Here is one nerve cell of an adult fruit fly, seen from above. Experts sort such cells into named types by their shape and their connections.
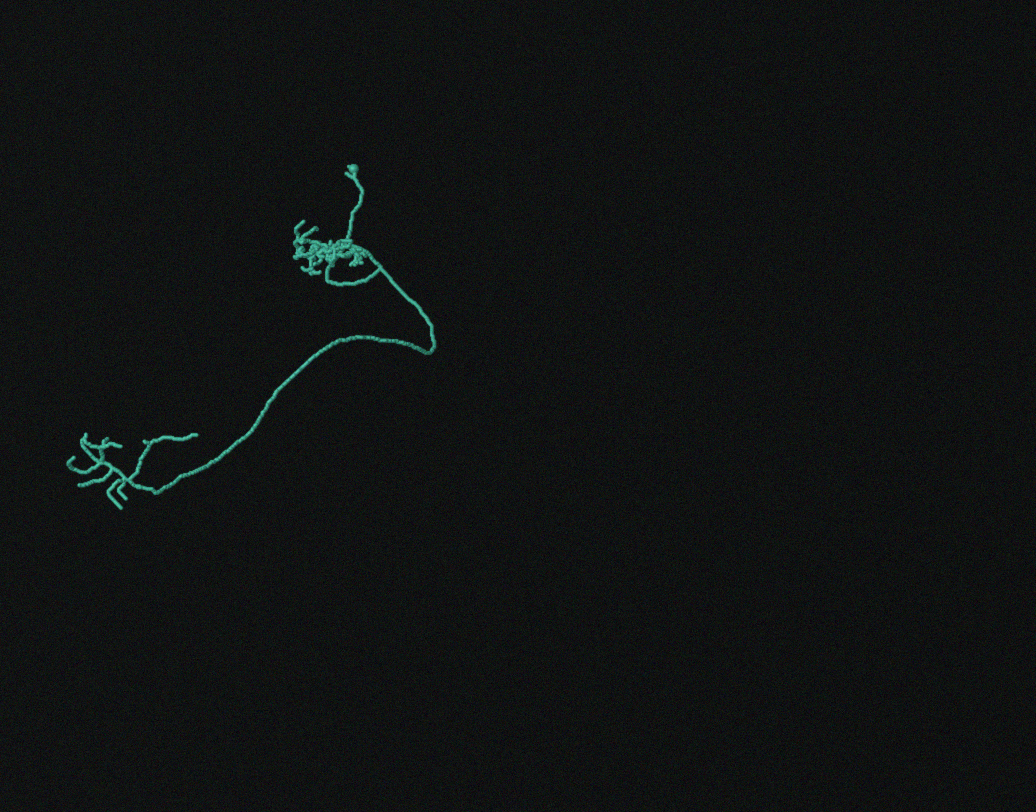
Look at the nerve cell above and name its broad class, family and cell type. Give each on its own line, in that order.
central-brain intrinsic neuron
hemilineage ALv1
DP1l_vPN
